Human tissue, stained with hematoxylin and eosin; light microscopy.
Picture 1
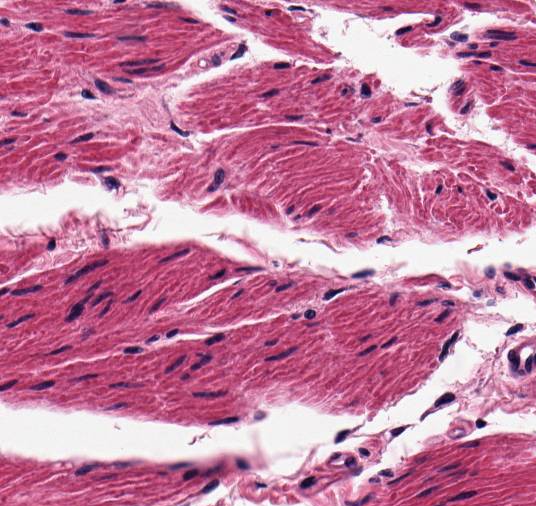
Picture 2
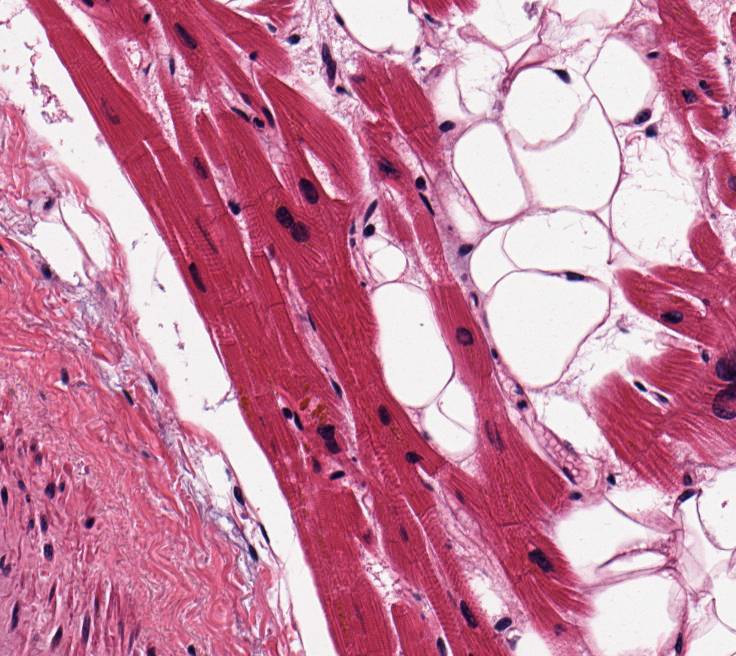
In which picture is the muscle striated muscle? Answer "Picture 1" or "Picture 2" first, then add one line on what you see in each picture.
Picture 2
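What picture 1 shows: The cytoplasm of the muscle cells is pink and finely fibrillar, with no cross-striations visible.
What picture 2 shows: A broad band of striated muscle fibres runs diagonally from the upper left toward the lower right across the centre of the field.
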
